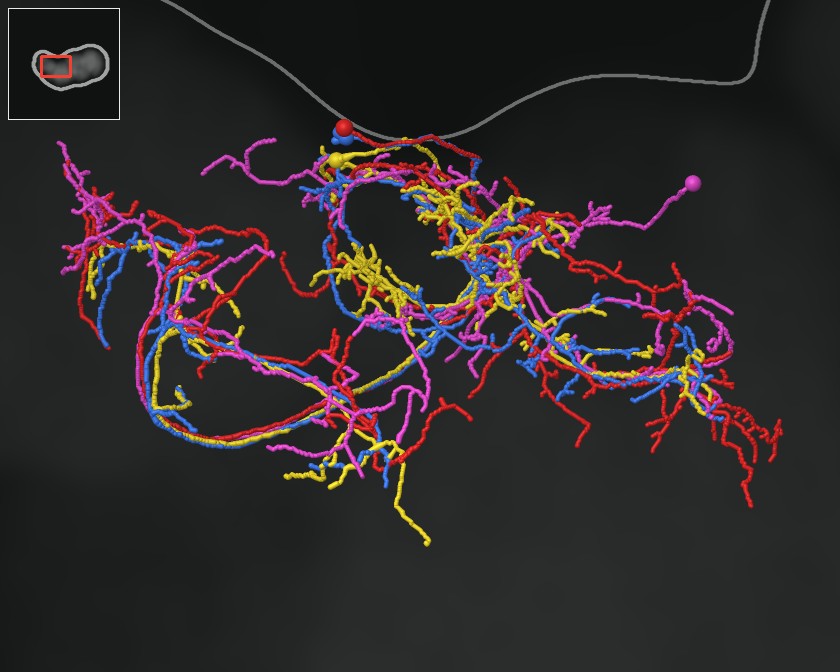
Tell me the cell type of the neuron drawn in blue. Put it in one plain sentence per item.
The cell type is IN19B045.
